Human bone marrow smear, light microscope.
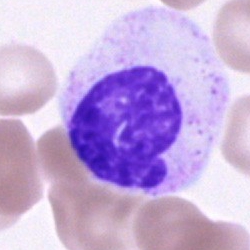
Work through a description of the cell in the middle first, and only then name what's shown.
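A notch is cut into the lower right side of the nucleus. The nucleus lies toward the lower left of the cell, so more cytoplasm remains above and to the right. Its chromatin is dark purple and coarsely clumped, with paler streaks between the clumps. The cytoplasm is plentiful and pale bluish-lavender. The cell is a band neutrophil.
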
